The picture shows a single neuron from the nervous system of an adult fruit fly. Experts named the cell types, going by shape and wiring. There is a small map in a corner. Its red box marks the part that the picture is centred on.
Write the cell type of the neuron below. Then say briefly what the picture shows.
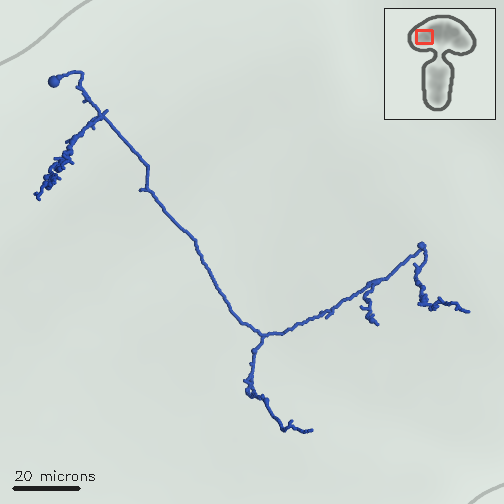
It is of cell type TmY9a. It is an optic-lobe intrinsic neuron. It lies in the brain. The cell body is at the upper left of the picture. By the scale bar it is about 140 microns wide in this view.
